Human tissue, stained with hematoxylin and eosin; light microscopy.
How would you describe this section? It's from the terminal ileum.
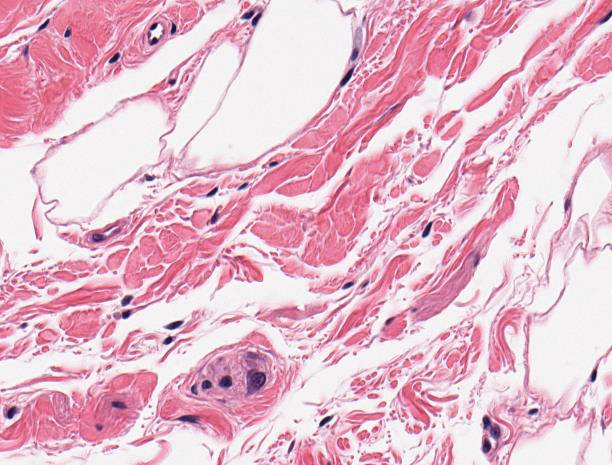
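There isn't much in the way of nuclei here: the ones between and along the bundles are sparse, small, dark and elongated. Up at the top-left edge you'll find a small round vessel with an empty white lumen. No epithelium anywhere, and no fat cells either.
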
